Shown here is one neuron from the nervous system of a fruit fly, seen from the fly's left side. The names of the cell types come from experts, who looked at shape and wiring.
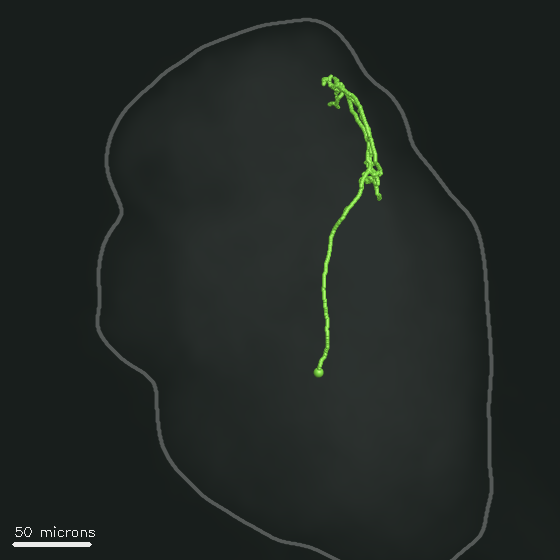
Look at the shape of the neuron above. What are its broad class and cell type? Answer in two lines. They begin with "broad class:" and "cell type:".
broad class: central-brain intrinsic neuron
cell type: CB2685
